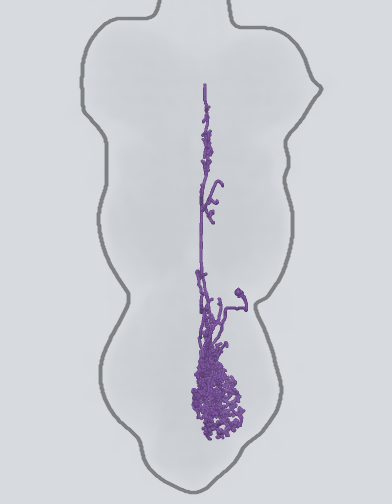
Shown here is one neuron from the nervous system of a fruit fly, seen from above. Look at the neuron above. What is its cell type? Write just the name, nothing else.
IN17A013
